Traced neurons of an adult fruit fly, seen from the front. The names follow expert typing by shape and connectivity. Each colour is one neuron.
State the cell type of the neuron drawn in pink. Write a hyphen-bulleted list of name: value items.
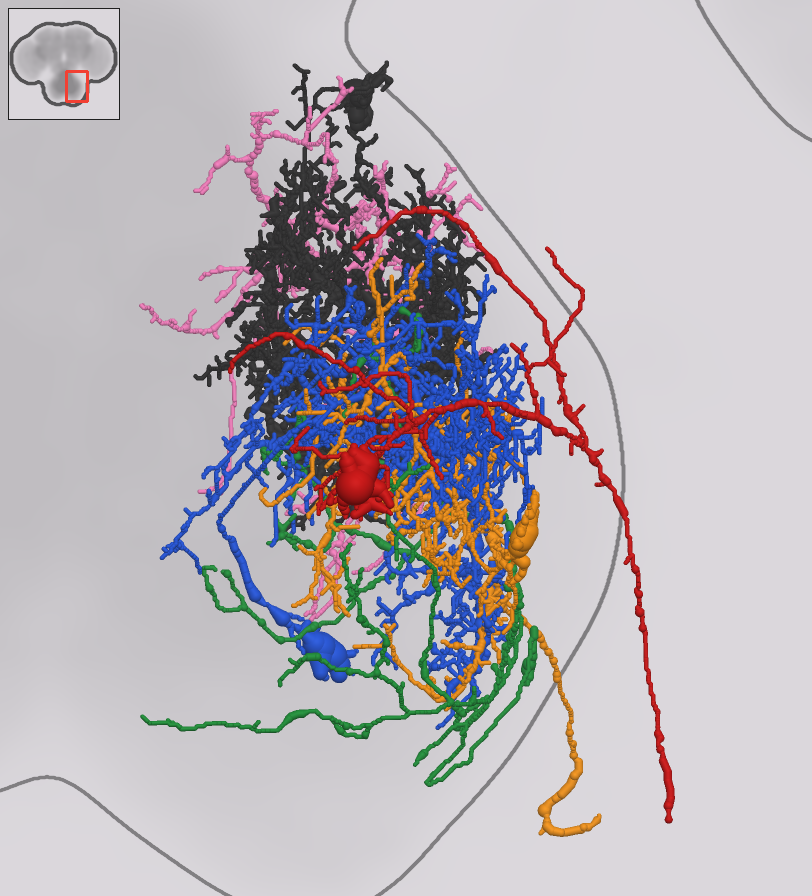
- cell type: IN13A010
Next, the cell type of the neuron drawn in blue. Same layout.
- cell type: IN21A015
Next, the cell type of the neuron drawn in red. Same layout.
- cell type: Acc. tr flexor MN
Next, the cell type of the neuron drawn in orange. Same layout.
- cell type: Tr flexor MN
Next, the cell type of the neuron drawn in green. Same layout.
- cell type: IN13A036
